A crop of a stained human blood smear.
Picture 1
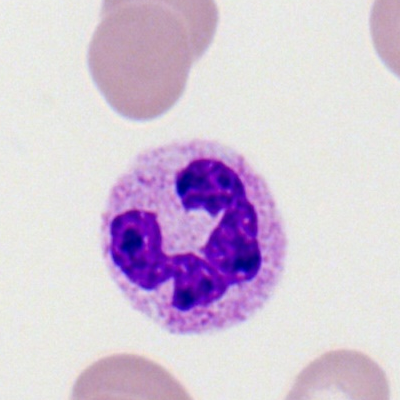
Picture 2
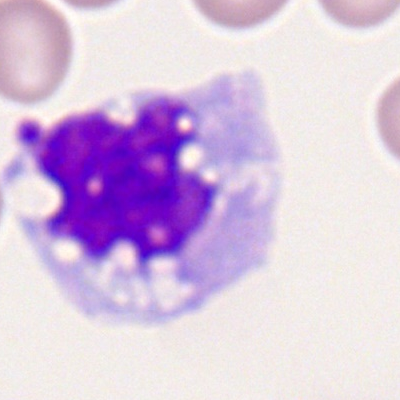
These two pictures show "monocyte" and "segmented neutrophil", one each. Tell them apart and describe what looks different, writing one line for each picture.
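Picture 1 – segmented neutrophil. No vacuoles are seen in the cytoplasm.
Picture 2 – monocyte. Several clear round vacuoles lie along the lower edge of the cytoplasm.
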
